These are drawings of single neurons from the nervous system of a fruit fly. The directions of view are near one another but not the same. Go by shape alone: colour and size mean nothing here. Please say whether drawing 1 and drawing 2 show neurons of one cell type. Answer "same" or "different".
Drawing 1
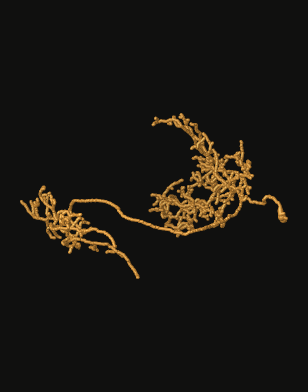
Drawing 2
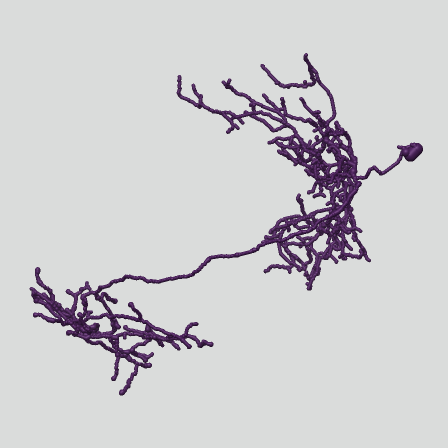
same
